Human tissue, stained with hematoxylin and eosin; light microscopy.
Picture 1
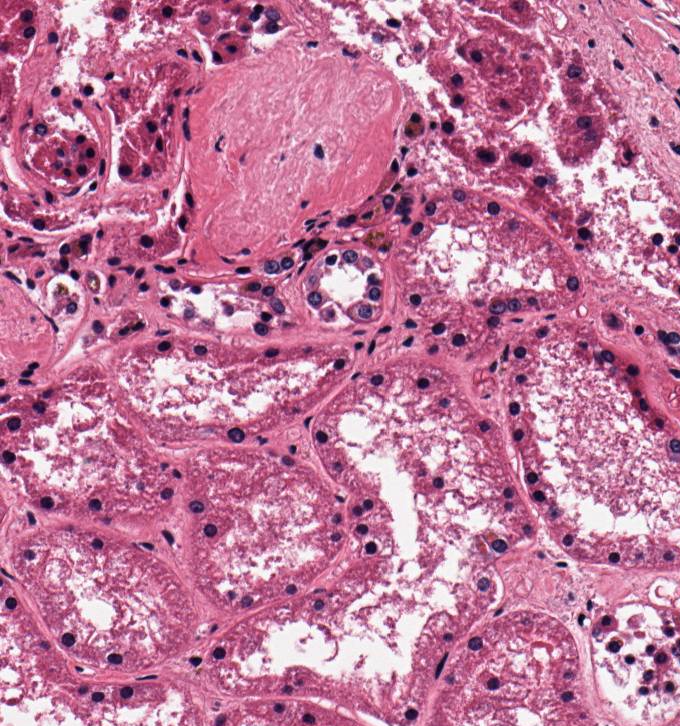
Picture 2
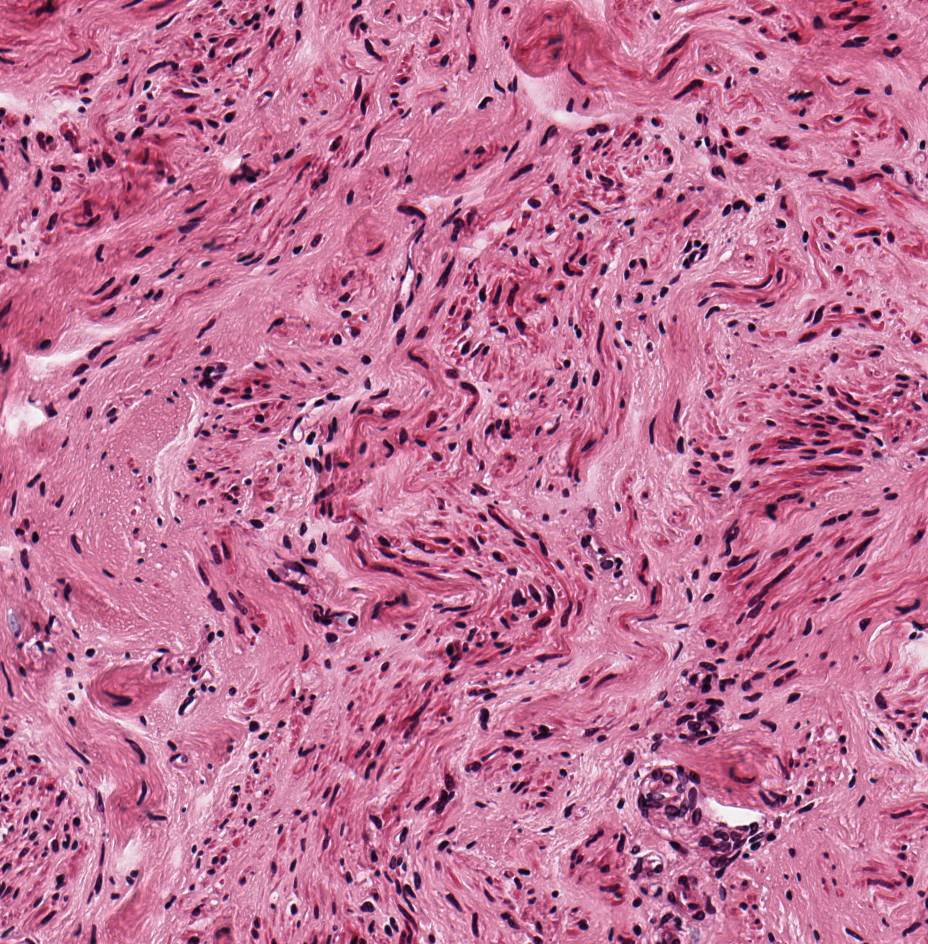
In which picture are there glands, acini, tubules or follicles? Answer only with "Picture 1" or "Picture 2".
Picture 1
